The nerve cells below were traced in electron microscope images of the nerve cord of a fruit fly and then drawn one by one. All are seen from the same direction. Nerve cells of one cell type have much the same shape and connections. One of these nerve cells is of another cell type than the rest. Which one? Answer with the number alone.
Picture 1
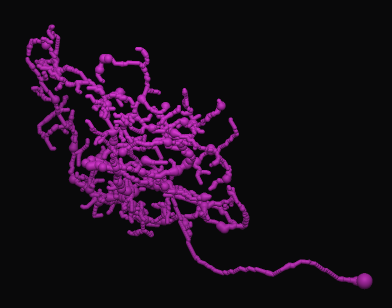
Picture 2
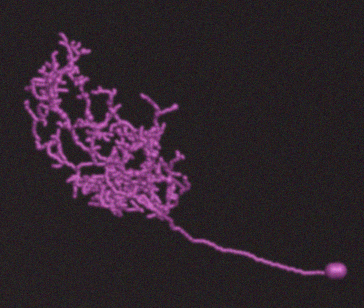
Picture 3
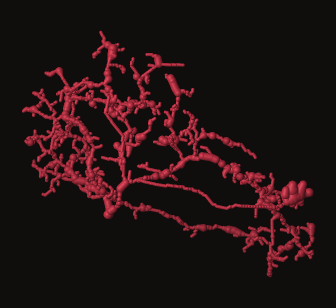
3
